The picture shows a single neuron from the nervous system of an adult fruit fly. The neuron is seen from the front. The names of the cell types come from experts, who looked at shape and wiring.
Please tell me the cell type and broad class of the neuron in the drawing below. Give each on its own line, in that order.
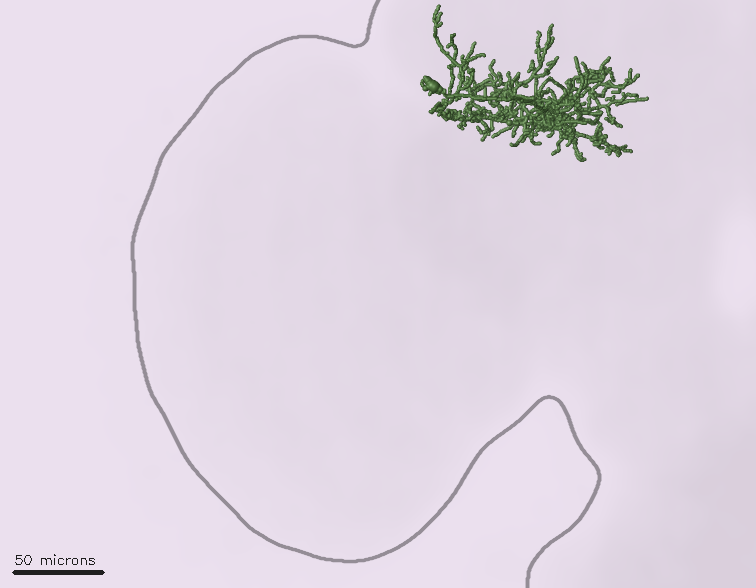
CL064
central-brain intrinsic neuron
